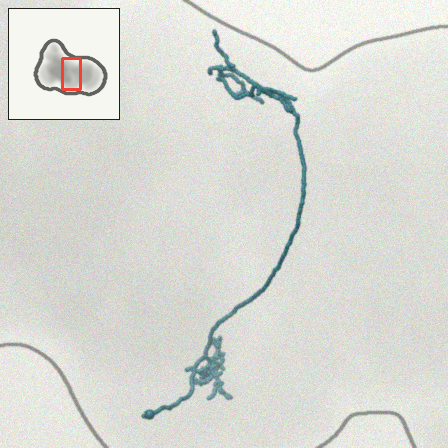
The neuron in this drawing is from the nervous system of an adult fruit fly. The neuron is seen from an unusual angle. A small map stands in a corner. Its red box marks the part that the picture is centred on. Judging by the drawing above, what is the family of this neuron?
hemilineage FLAa2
